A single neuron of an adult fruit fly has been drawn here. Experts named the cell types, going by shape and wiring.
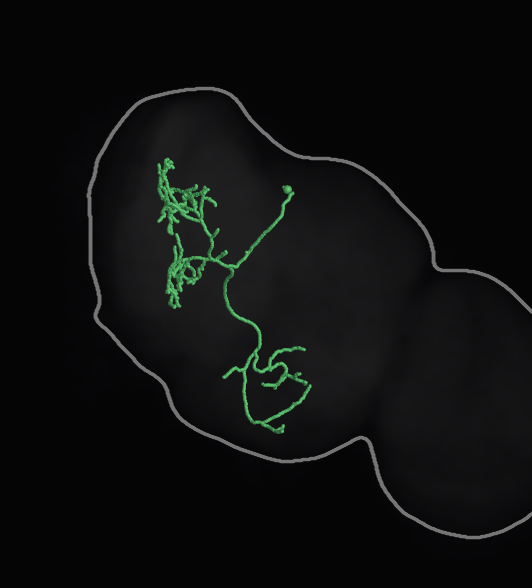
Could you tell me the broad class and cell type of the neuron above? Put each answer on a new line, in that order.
central-brain intrinsic neuron
AVLP709m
